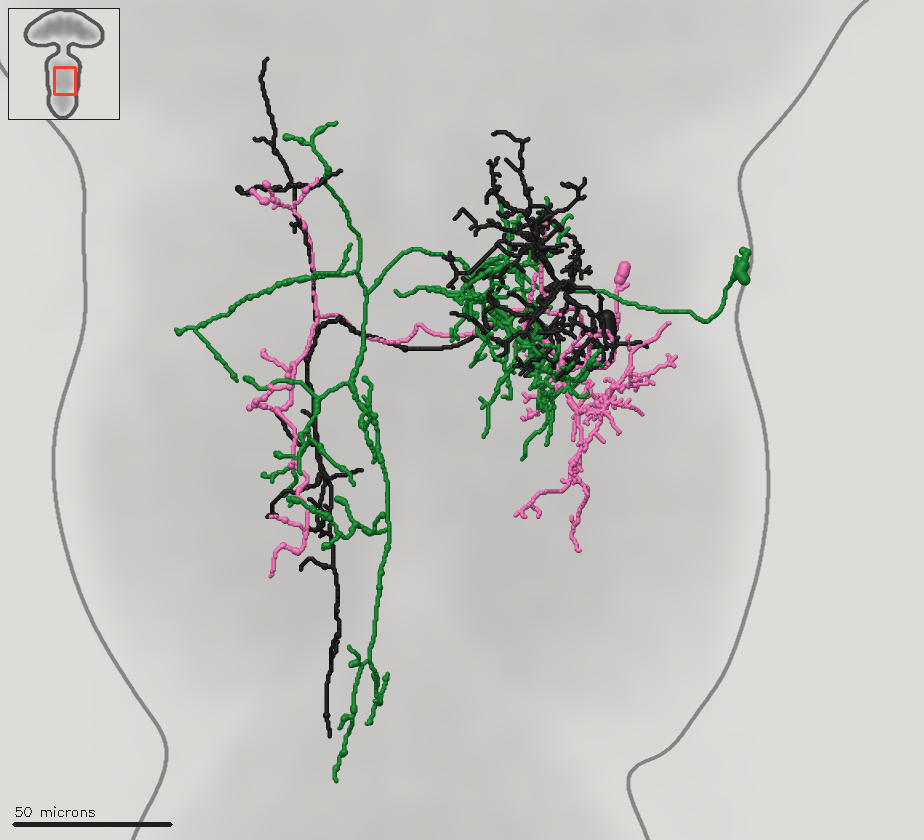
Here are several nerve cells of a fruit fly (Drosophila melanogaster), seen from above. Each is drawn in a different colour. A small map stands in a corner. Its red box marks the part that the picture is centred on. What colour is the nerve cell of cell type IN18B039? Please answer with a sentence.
The colour is green.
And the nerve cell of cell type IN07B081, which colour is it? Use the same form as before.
The colour is pink.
